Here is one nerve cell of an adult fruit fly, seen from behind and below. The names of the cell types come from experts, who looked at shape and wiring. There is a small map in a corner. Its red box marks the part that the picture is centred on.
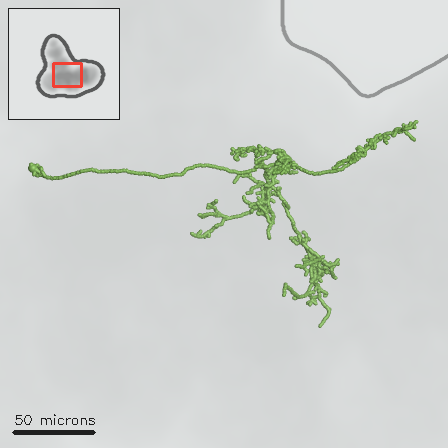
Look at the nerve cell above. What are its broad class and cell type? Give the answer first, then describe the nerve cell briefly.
Its broad class is central-brain intrinsic neuron. It is of cell type ATL018. The cell body can be seen on the left of the picture. From left to right in the picture it spans about 250 microns. Dozens of branch ends can be seen.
